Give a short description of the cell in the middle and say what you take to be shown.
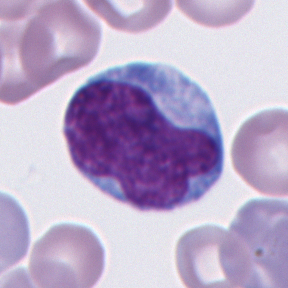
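Position of the nucleus: it lies against the left edge of the cell. Chromatin: purple, with a mottled, lacy pattern. Cytoplasm: no coarse granules can be made out, and no clear vacuoles either. This cell is a myeloblast.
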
